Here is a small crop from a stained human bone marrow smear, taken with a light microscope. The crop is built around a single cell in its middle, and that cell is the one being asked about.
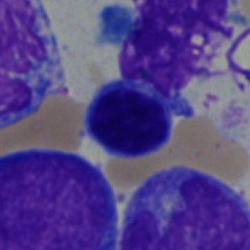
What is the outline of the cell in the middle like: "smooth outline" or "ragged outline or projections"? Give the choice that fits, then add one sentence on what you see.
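Smooth outline. The cell is round with a smooth edge.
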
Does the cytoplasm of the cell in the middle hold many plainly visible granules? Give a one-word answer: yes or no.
No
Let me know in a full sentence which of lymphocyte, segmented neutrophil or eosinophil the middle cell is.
Positioned in the middle of the crop is a lymphocyte.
